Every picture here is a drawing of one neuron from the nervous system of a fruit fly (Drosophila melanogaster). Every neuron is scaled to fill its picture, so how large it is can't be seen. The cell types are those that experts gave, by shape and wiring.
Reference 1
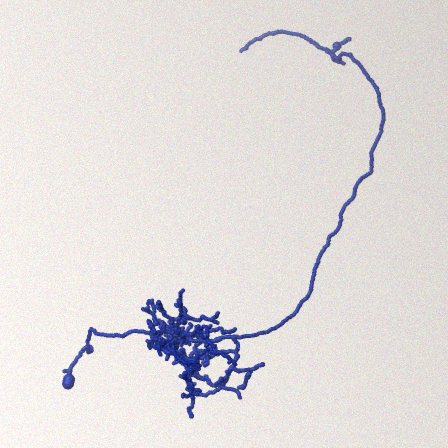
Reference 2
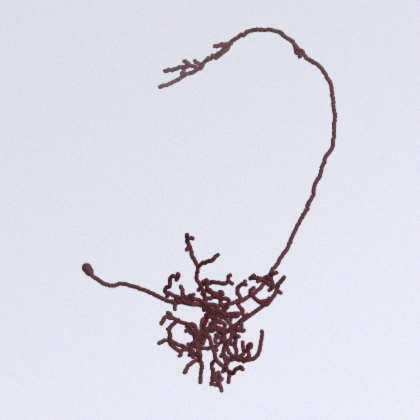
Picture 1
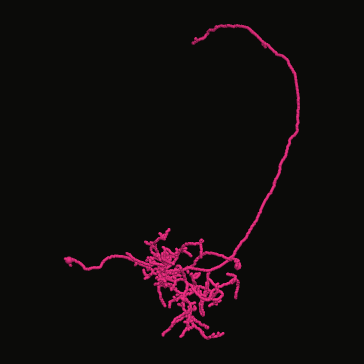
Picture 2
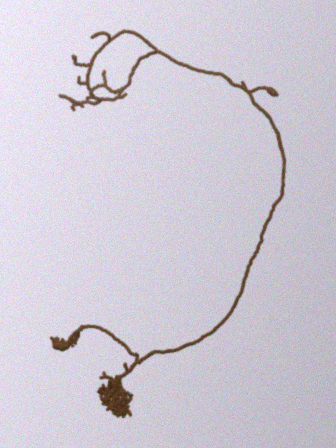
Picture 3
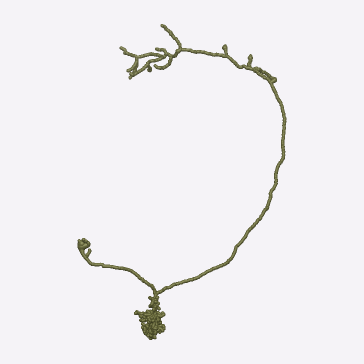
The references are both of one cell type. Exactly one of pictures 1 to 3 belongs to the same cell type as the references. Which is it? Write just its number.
1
